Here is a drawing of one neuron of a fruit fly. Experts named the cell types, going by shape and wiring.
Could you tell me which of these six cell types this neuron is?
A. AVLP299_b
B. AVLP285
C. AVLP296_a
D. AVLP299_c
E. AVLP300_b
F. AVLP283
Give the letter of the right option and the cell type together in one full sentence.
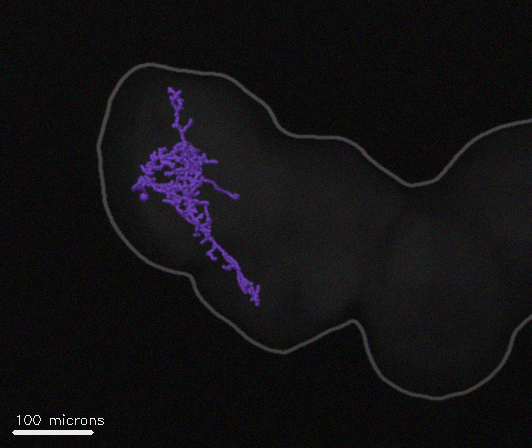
Cell type AVLP299_c, found in option D, is the type of the neuron.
